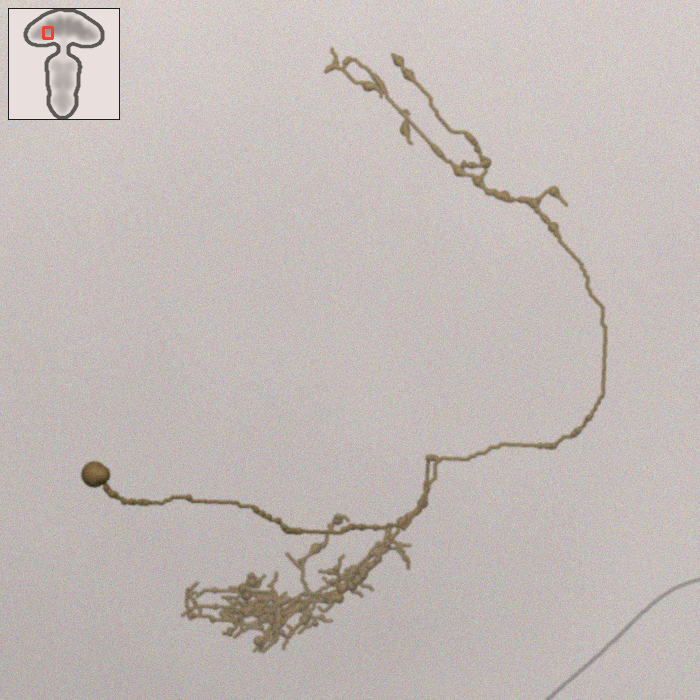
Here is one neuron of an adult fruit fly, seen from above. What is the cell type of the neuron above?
LC21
